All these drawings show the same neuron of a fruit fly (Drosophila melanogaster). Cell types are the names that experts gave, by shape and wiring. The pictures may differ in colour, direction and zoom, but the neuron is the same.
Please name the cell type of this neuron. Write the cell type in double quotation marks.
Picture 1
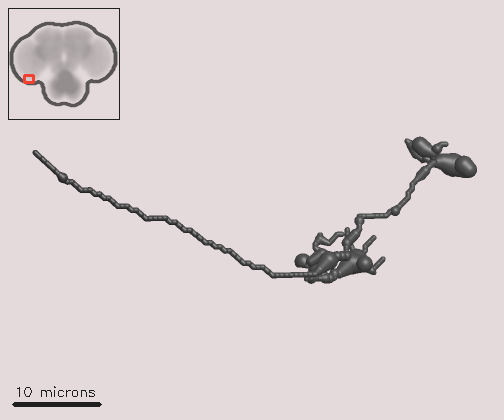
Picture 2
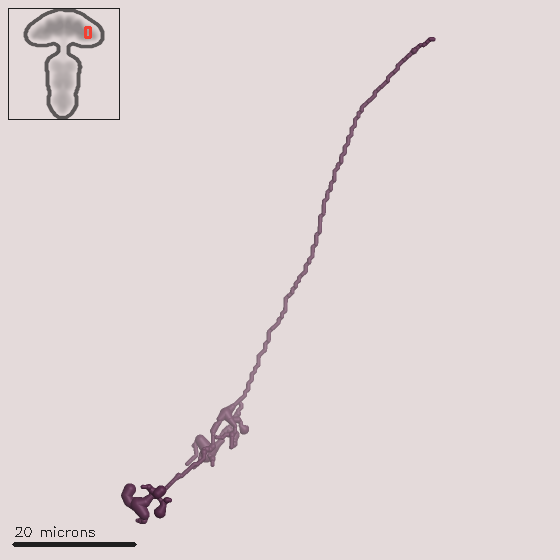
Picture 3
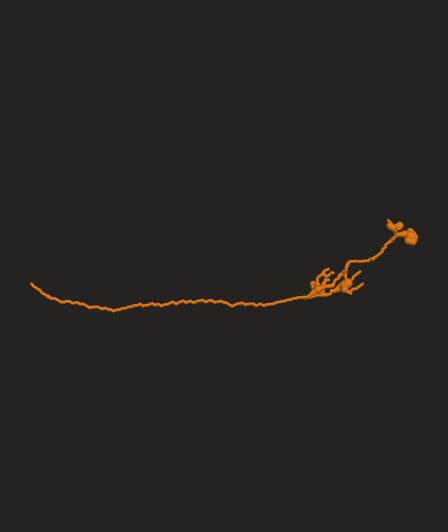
"L5"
